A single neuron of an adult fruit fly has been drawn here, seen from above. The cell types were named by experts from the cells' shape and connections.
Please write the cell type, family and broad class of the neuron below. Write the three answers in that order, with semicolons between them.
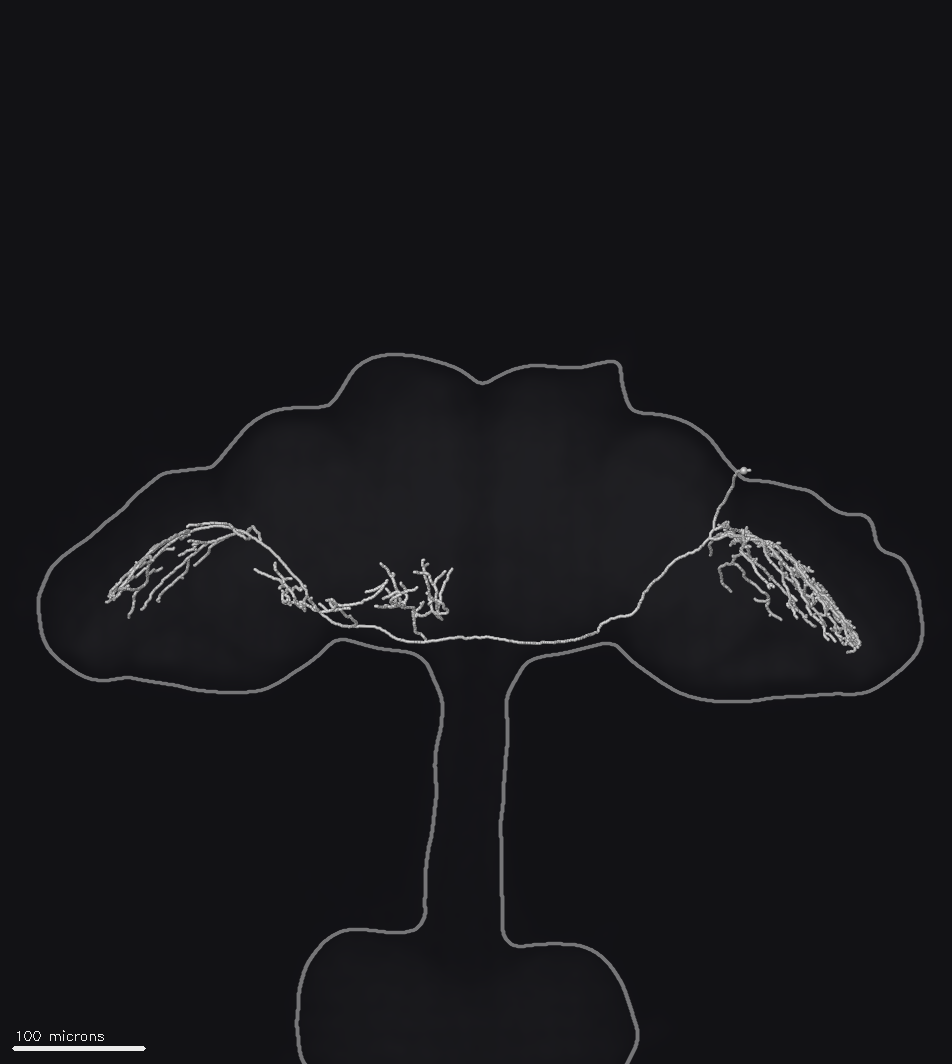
MeVPMe4; MeVPMe; visual projection neuron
